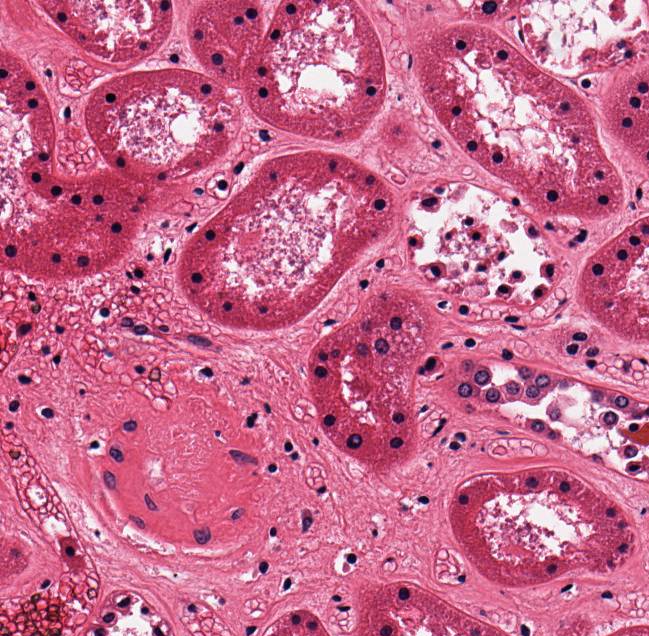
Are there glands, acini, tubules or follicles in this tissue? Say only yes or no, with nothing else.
Yes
